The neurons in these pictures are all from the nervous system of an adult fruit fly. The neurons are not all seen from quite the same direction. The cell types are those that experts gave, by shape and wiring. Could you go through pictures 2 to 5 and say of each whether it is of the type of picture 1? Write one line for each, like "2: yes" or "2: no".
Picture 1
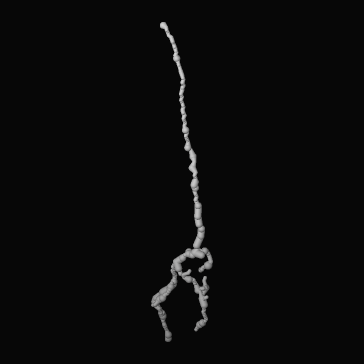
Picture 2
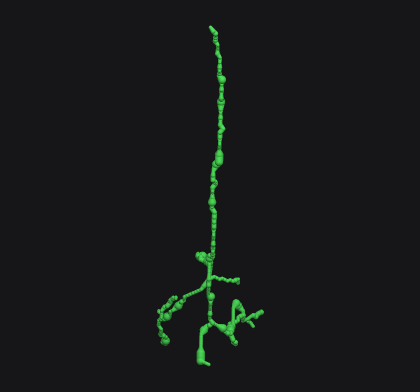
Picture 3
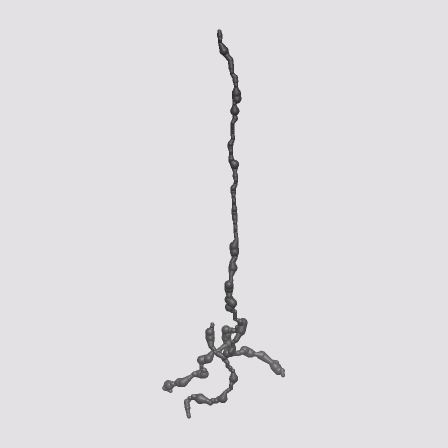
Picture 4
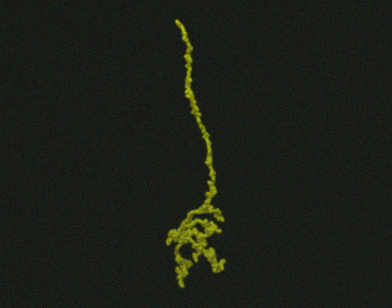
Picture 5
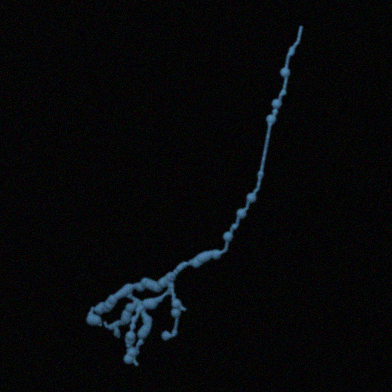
2: no
3: no
4: yes
5: yes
